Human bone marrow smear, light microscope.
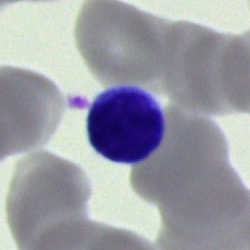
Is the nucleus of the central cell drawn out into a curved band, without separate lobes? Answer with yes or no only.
No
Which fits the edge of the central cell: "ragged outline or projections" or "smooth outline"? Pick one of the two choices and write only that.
Smooth outline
